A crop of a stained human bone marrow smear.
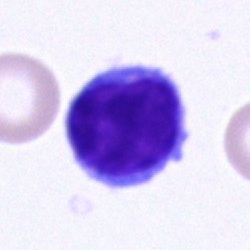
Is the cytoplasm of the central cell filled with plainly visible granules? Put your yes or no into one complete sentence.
No, the cell shows no granules in its cytoplasm.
